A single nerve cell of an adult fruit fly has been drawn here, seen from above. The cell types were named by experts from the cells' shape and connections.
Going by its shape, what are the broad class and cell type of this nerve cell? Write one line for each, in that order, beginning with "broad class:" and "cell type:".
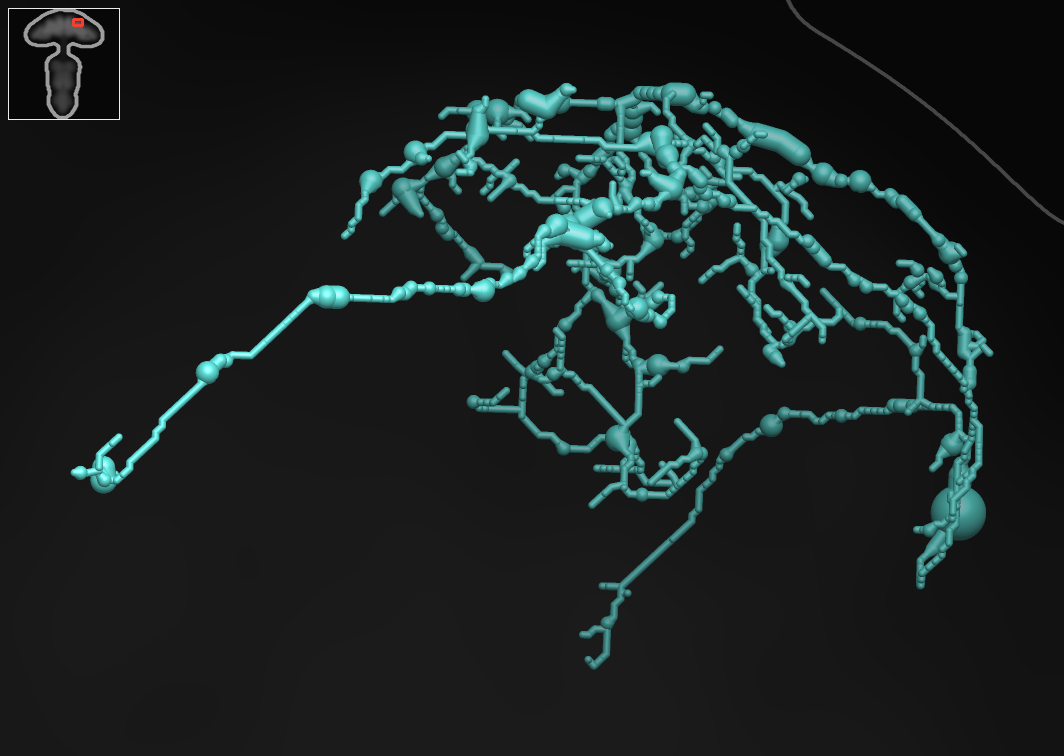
broad class: central-brain intrinsic neuron
cell type: AVLP387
